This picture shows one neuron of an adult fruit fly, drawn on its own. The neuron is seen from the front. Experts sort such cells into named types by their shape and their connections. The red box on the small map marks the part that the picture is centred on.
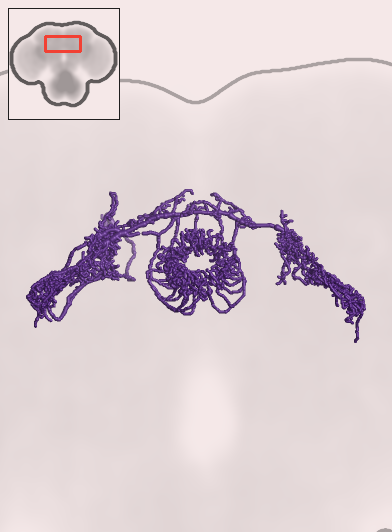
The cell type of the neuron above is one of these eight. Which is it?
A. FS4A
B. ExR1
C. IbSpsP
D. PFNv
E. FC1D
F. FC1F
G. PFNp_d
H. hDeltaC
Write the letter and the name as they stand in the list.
B. ExR1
